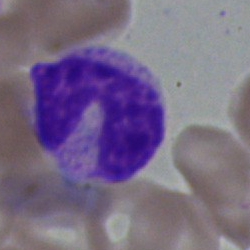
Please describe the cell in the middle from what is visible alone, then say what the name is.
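Start with the shape, which is roughly round. The nucleus is deeply notched from its lower side, so it curves around a pale wedge. Its chromatin is dark purple and clumped, with paler patches between the clumps. Cytoplasm is scant, and you'll see it mainly within that notch. What you have here is a band neutrophil.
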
